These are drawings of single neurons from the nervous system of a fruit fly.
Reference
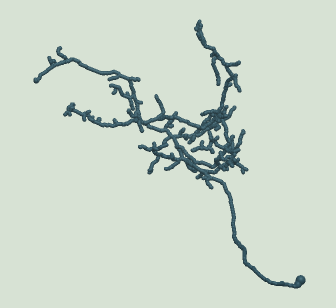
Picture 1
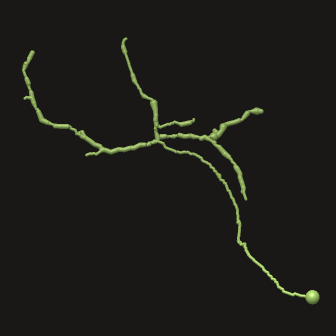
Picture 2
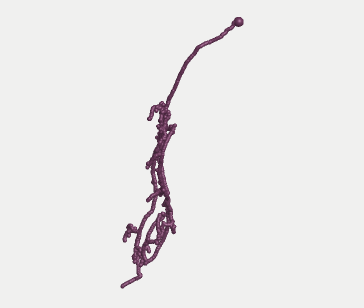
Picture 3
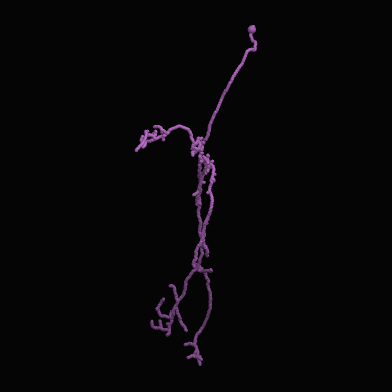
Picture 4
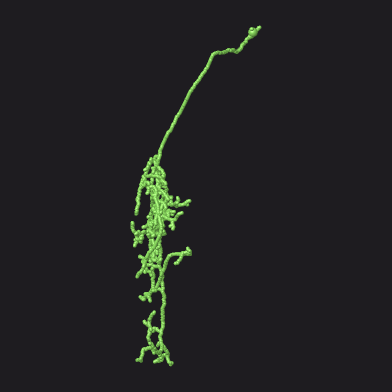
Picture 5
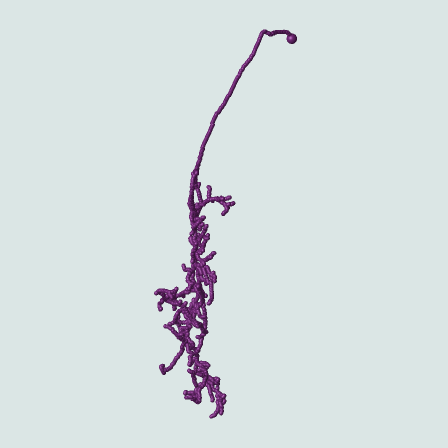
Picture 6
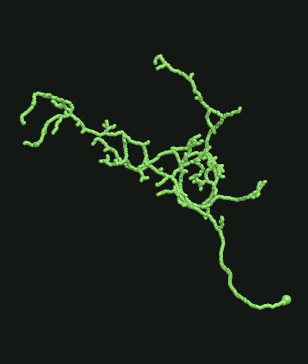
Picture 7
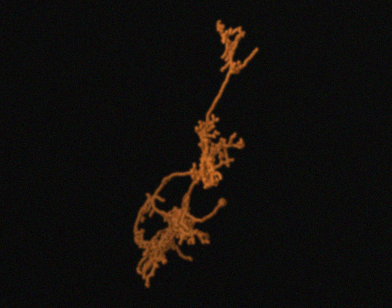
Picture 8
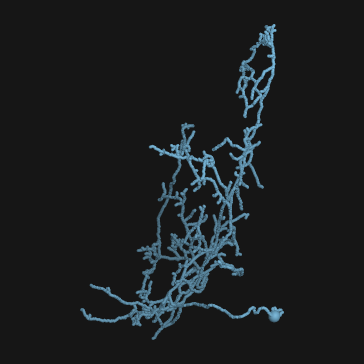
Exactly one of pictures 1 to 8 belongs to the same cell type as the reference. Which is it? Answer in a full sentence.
Picture 6 shows a neuron of the same cell type.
